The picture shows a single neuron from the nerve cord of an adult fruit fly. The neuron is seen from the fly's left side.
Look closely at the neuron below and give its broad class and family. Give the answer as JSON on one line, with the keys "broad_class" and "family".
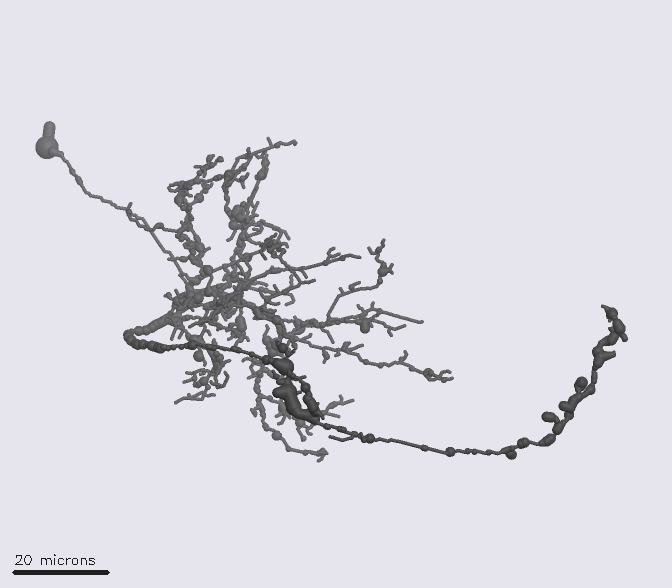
{"broad_class": "nerve-cord intrinsic neuron", "family": "hemilineage 09A"}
